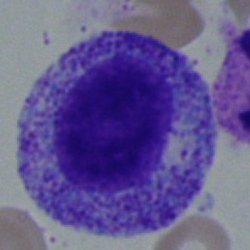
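Myelocyte in a stained bone marrow smear, central cell. The nucleus lies roughly in the centre; its chromatin is dark purple and finely textured, without coarse clumps. A broad rim of cytoplasm, filled with numerous purple granules, surrounds the nucleus on all sides.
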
